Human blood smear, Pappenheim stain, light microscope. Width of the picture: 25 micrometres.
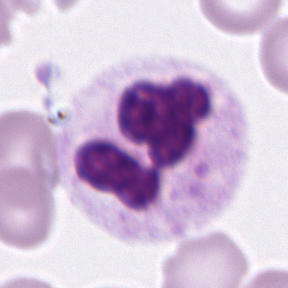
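Segmented neutrophil in a stained smear of human peripheral blood under the light microscope. Its outline is round and smooth. The nucleus is divided into separate lobes joined by narrow parts. Fine lilac granules fill the cytoplasm of this segmented neutrophil, and no vacuoles are seen.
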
